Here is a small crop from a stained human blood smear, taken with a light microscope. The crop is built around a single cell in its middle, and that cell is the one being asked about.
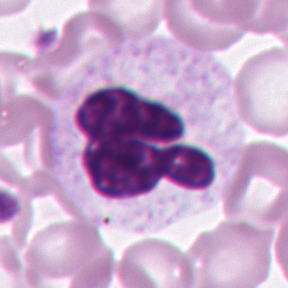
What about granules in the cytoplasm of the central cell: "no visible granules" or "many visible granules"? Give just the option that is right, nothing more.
Many visible granules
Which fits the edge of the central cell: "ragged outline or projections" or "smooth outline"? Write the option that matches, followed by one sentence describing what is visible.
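Smooth outline. The cell outline is round and smooth.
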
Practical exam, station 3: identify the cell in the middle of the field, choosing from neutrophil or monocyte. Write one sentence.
Located at the centre of the crop is a neutrophil.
